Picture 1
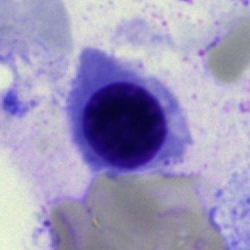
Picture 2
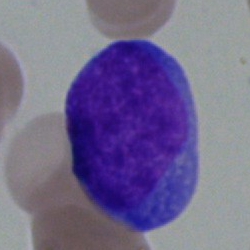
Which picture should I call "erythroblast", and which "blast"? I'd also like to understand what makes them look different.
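So, picture 1 would be the erythroblast and picture 2 the blast. The shapes differ: the erythroblast is irregular and angular, pointed at the top, while the blast is oval, taller than it is wide. Then the chromatin, very dense, dark purple and nearly uniform in the erythroblast, finely stippled rather than clumped into coarse blocks in the blast.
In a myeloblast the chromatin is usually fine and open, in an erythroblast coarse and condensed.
No nucleoli can be seen in the erythroblast.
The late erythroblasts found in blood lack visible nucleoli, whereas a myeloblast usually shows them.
The blast's cytoplasm is deep blue and scant, widest as a crescent at its lower right.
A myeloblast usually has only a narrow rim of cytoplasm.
Neither cell shows distinct granules, and the erythroblast has no vacuoles either. Pale red cells touch the blast at its top and lower left.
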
